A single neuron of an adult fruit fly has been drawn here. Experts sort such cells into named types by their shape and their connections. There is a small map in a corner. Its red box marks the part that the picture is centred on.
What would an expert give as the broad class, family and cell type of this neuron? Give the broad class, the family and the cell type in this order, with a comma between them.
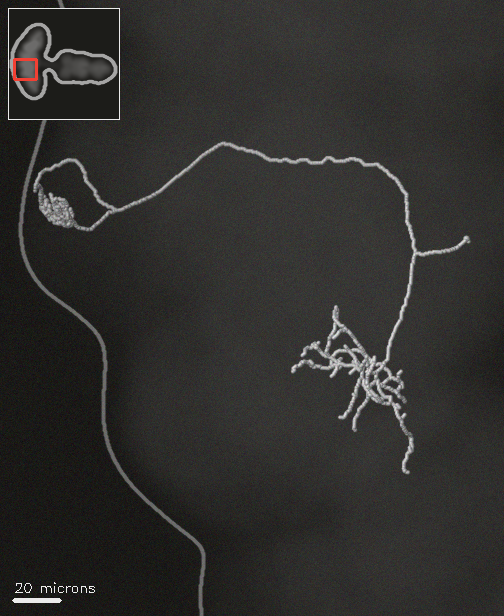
central-brain intrinsic neuron, class ALPN, DA3_adPN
